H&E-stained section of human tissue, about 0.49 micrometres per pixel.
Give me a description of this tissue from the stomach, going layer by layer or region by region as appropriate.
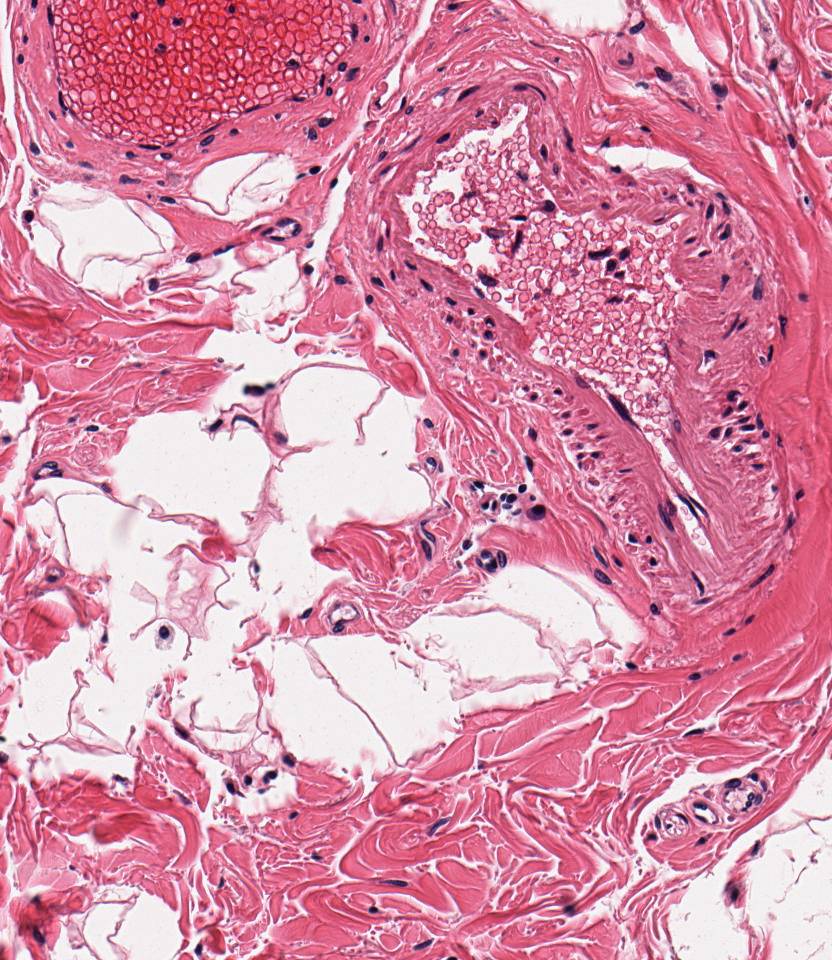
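Start top left: a vessel's lumen is tightly packed with deep red erythrocytes. In the upper right-centre vessel's wall, elongated nuclei run around the lumen. Lower down, wavy pink collagen bundles run in varied directions. Near the lower right edge, a few nuclei line a small vessel.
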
